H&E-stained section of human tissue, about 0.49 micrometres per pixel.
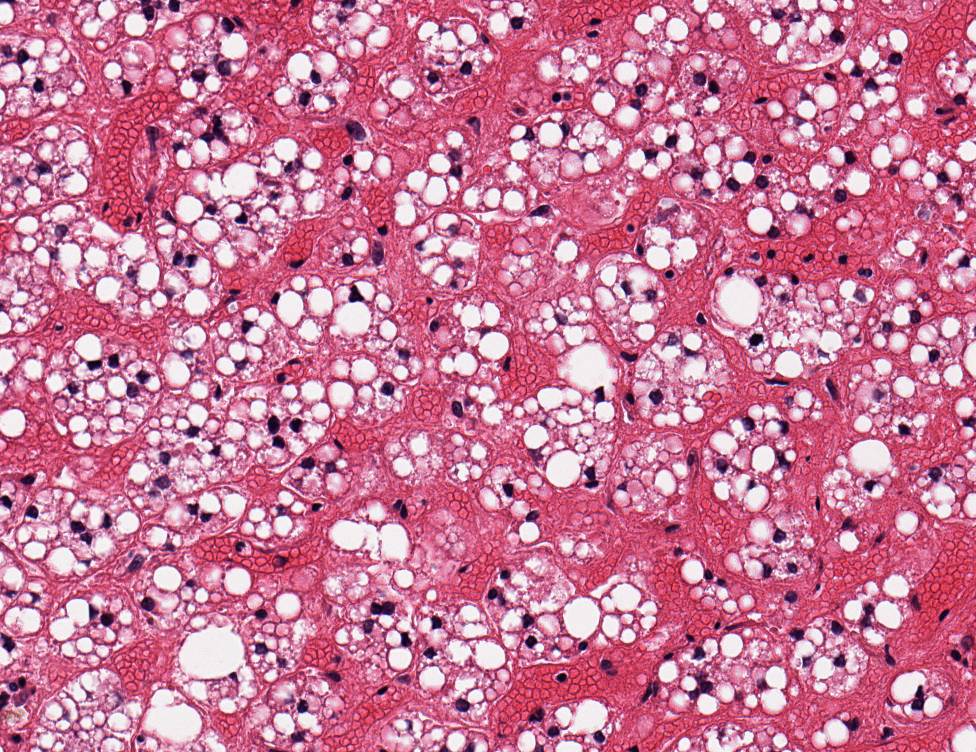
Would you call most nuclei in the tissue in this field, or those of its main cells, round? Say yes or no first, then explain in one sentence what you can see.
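Yes. The nuclei of the nest cells are small, round and darkly stained.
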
